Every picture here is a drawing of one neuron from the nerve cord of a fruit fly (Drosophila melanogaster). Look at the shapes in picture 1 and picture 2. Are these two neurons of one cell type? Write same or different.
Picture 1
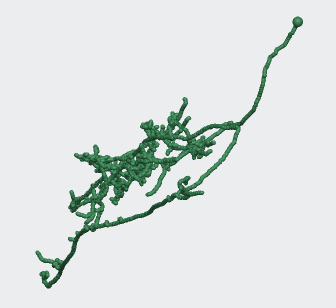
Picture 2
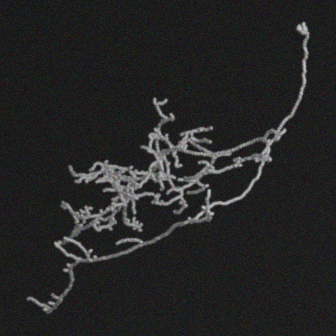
same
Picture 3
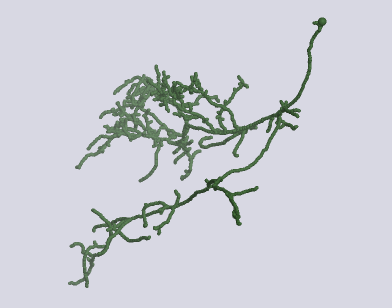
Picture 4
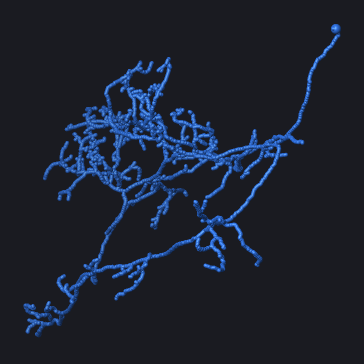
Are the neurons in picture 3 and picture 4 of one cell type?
same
